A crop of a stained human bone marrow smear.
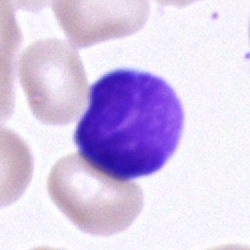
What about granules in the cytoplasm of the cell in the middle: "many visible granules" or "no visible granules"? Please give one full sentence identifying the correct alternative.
There are no visible granules in its cytoplasm.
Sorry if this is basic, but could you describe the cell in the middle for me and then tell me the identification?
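Nucleus dark-staining, filling nearly the whole cell. Chromatin dense, deep blue-purple throughout. No distinct cytoplasmic rim around the nucleus. No vacuoles. Name: lymphocyte.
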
